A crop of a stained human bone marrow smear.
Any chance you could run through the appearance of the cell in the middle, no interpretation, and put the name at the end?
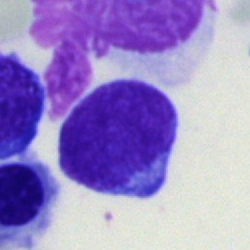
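Nearly the whole cell is filled by the nucleus. Cytoplasm shows only as a thin crescent at the lower right and contains no visible granules. The chromatin is finely mottled rather than coarsely clumped. The cell is a blast.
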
